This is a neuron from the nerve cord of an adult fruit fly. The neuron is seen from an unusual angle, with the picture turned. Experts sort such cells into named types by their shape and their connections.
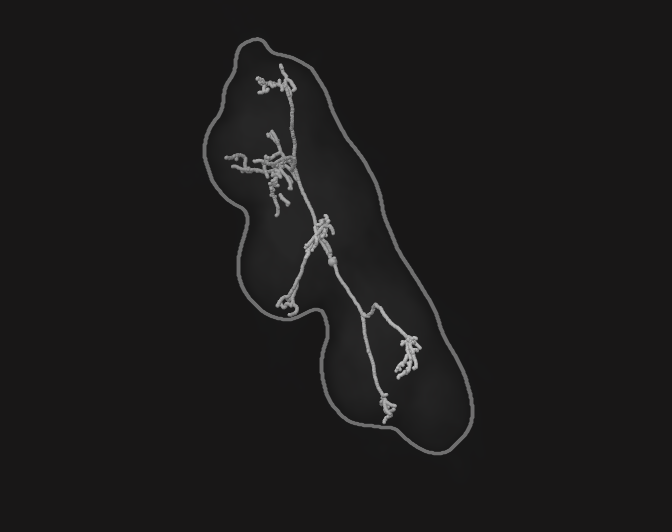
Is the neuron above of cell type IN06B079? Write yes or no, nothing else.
no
